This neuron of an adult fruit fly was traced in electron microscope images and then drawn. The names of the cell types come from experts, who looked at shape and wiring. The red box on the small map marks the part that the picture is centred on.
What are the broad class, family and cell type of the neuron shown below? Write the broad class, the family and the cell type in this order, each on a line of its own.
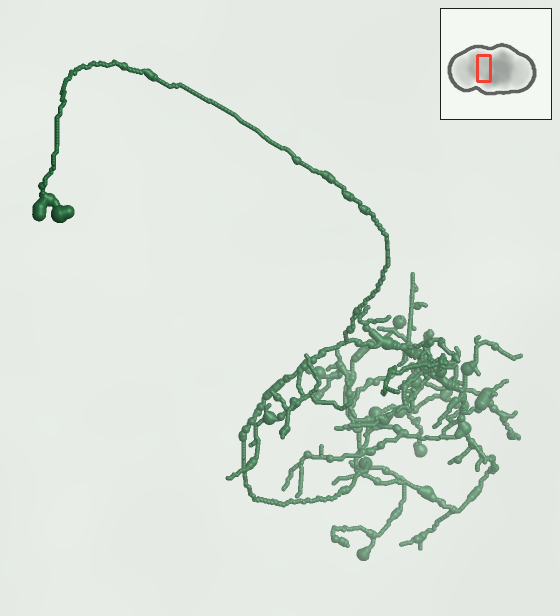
central-brain intrinsic neuron
hemilineage AOTUv1_ventral
PS024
